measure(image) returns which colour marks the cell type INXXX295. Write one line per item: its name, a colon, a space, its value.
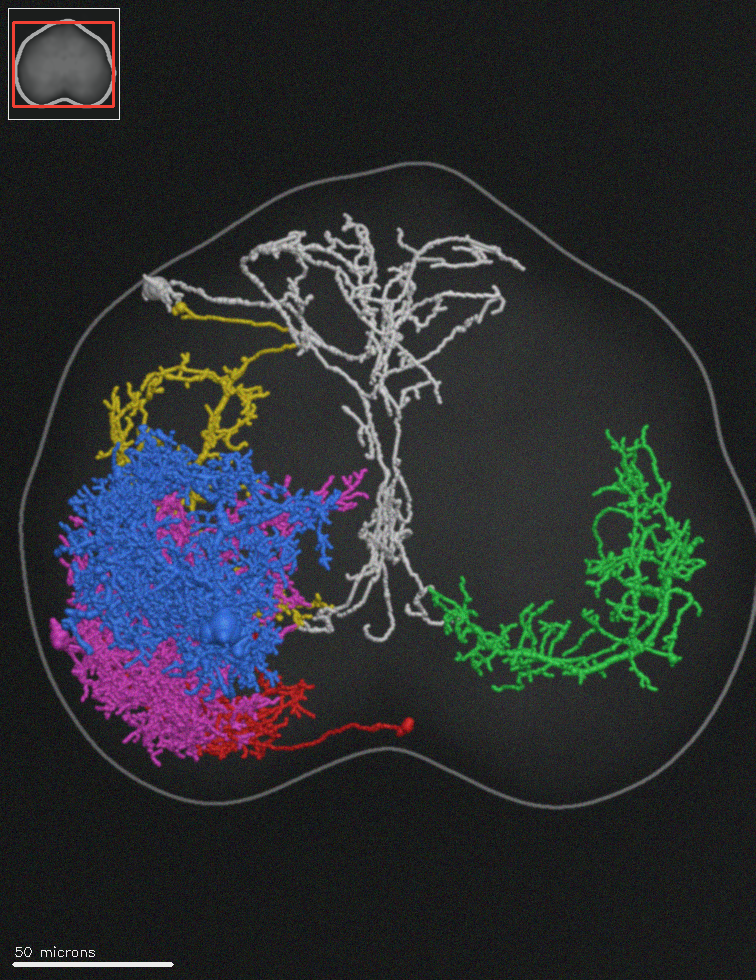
colour: white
